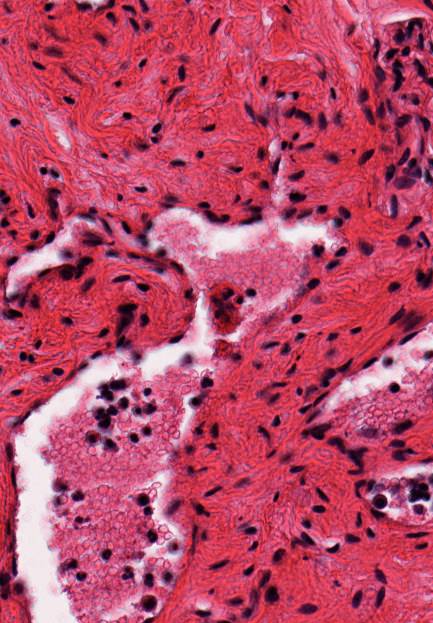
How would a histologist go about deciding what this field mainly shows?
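Dense connective tissue fills most of the field: deeply eosinophilic fibrous tissue, broken by irregular spaces in the centre and lower part. Its collagen fibres form wavy bundles running in varying, interlacing directions, and its scattered nuclei are sparse, dark and mostly elongated or spindle-shaped.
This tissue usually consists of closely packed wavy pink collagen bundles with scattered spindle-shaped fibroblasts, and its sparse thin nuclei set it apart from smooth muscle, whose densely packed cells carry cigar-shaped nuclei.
The irregular, branching spaces in the lower left and centre are packed with red blood cells.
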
